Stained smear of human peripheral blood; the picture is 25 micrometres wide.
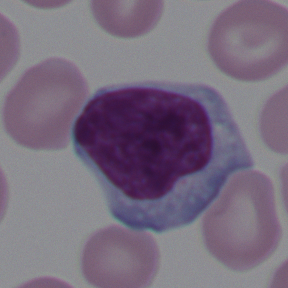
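Typical lymphocyte, the central cell of the stained blood smear. Outline irregular, with blunt angular corners instead of a smooth curve. Shallow notch in the lower right edge of the nucleus. Cytoplasm pale greyish blue, without coarse granules.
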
